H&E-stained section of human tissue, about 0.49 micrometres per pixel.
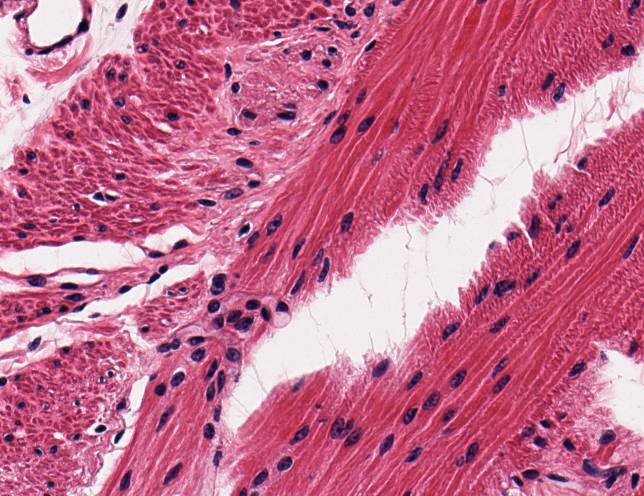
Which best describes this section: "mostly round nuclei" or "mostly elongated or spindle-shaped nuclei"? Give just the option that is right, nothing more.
Mostly elongated or spindle-shaped nuclei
